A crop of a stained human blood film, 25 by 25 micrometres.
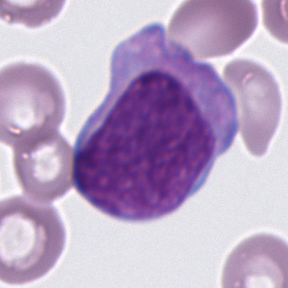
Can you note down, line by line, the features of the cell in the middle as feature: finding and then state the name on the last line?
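Size: about 17 by 14 micrometres
Outline: irregular, with ragged, uneven edges along the top
Nucleus: toward the bottom of the cell, filling about 60% of its area
Chromatin: finely stippled, fairly evenly spread, without coarse dark clumps
Cytoplasm distribution: broad zone above the nucleus, only a thin rim along its lower left side
Cytoplasm colour: pale lilac-blue
Name: atypical promyelocyte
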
